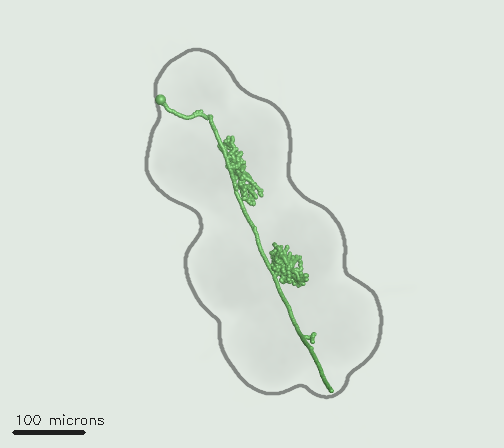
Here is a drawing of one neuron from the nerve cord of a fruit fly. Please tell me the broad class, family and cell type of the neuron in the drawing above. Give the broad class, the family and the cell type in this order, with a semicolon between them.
ascending neuron; hemilineage 09B; AN09B012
